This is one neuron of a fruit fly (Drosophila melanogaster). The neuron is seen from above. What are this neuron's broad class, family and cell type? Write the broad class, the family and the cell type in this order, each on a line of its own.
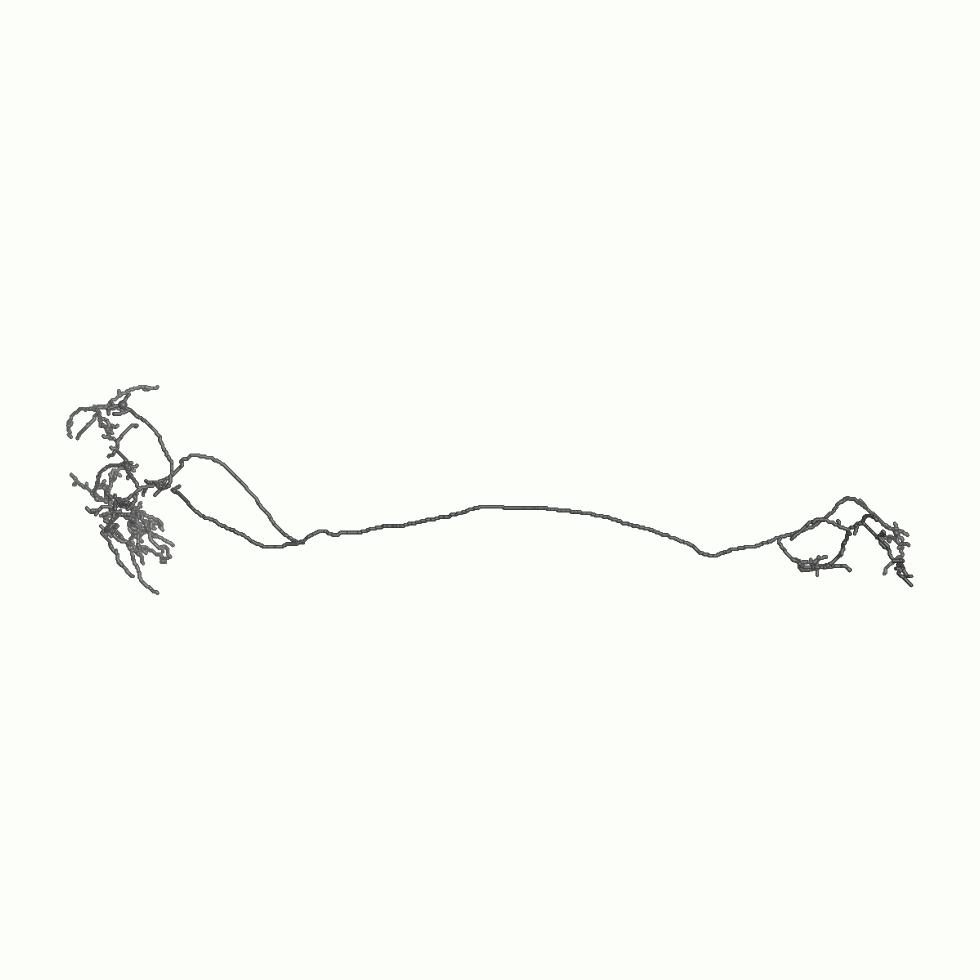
central-brain intrinsic neuron
hemilineage VLPl&d1_dorsal
CB4217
